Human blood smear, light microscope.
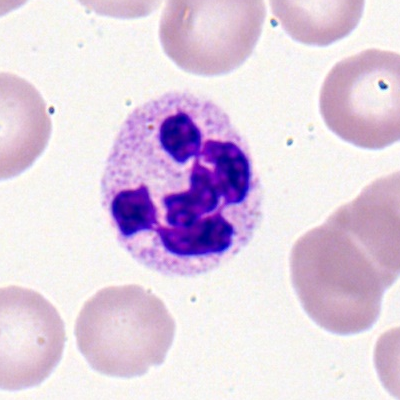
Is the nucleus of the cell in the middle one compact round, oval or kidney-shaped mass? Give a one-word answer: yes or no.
No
